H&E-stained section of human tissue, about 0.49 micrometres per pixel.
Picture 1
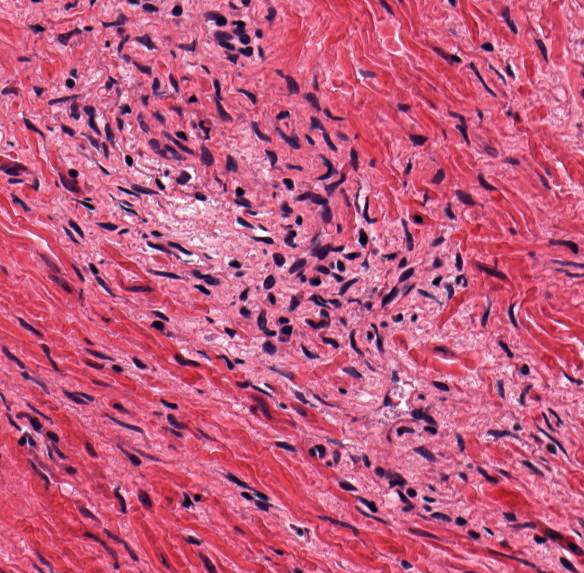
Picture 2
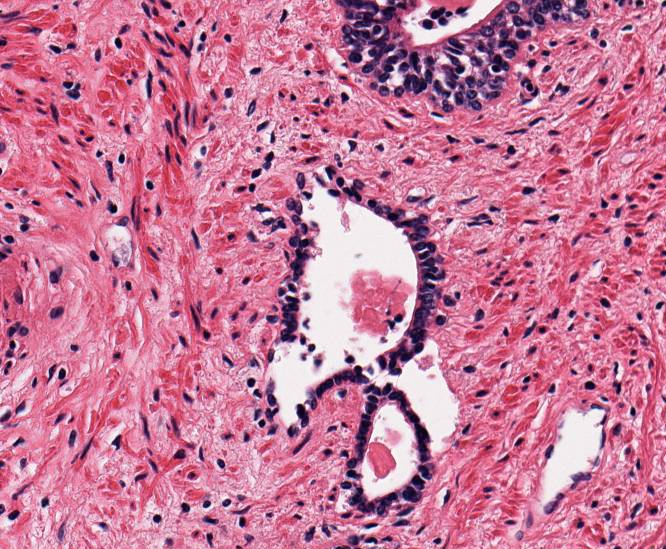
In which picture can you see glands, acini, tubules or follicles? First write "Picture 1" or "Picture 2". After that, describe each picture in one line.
Picture 2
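Picture 1: No epithelium or glands are present anywhere in the field.
Picture 2: A few separate glandular spaces lie scattered in abundant pink stroma, mainly in the centre and at the top of the field.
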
